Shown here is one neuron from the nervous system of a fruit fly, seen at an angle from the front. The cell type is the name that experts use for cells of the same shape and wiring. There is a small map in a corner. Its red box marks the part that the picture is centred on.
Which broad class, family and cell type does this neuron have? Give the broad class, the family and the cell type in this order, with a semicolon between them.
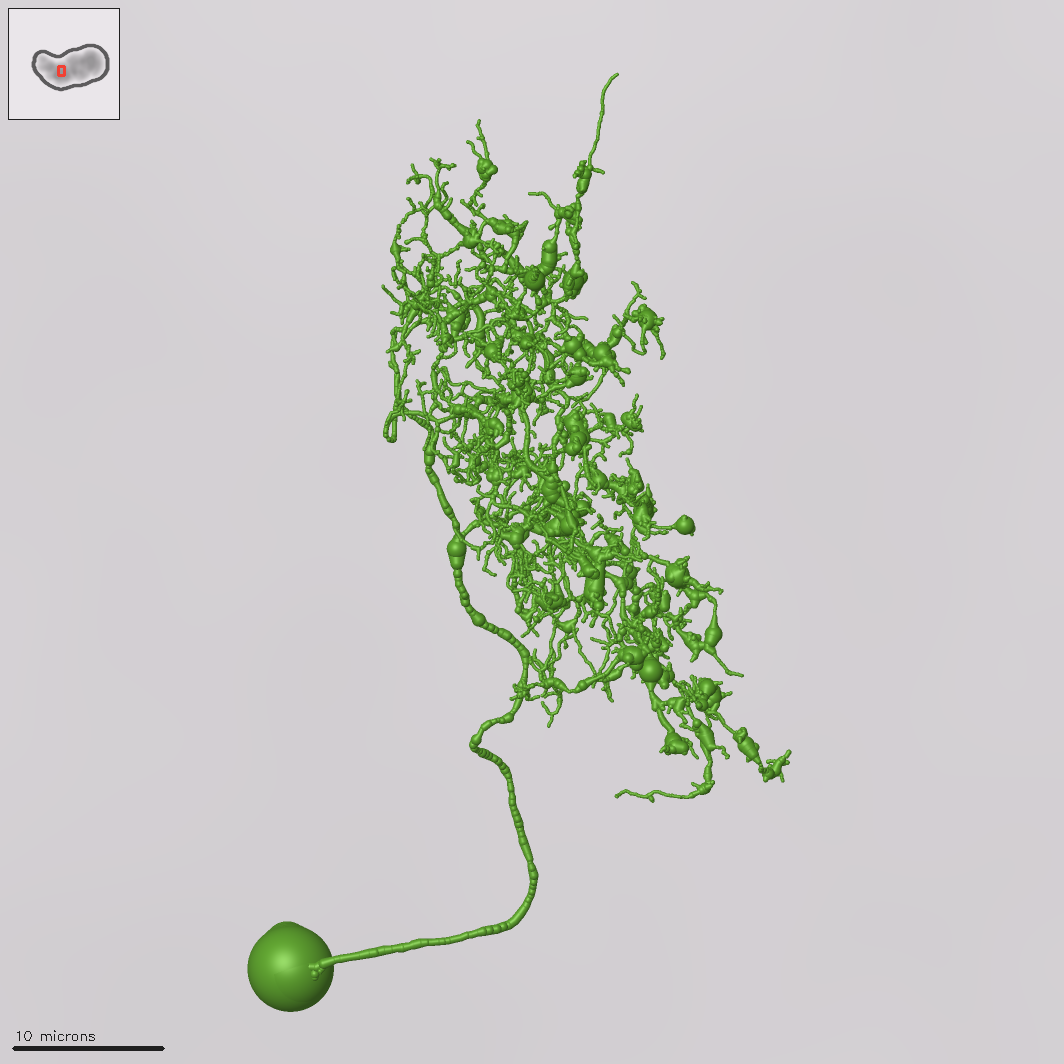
optic-lobe intrinsic neuron; LPi; LPi3412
